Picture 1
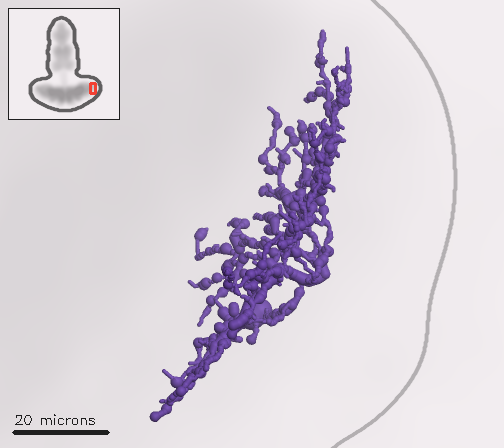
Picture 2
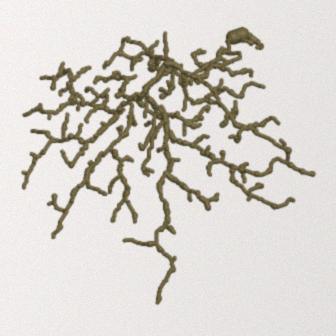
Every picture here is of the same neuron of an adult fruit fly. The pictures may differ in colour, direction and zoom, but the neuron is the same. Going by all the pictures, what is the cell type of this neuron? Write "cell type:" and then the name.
cell type: Dm14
